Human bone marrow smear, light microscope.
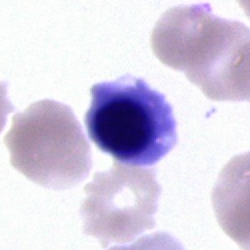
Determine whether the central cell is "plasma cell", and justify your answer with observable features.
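Looking first at the nucleus, the chromatin is dense and almost evenly dark, with little structure to be made out.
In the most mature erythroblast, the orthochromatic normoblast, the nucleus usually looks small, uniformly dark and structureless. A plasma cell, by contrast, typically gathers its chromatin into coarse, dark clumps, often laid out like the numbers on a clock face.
So this chromatin goes with erythroblast and speaks against plasma cell. No nucleolus can be seen in the nucleus, and no granules in the cytoplasm. The cytoplasm forms a blue-violet rim that is wider on the right than on the left. The outline is irregular, with small bumps along the top edge, and a red cell with a scalloped, crenated edge lies directly below, almost touching it. Weighing it all up, the name plasma cell does not fit: this cell is an erythroblast.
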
